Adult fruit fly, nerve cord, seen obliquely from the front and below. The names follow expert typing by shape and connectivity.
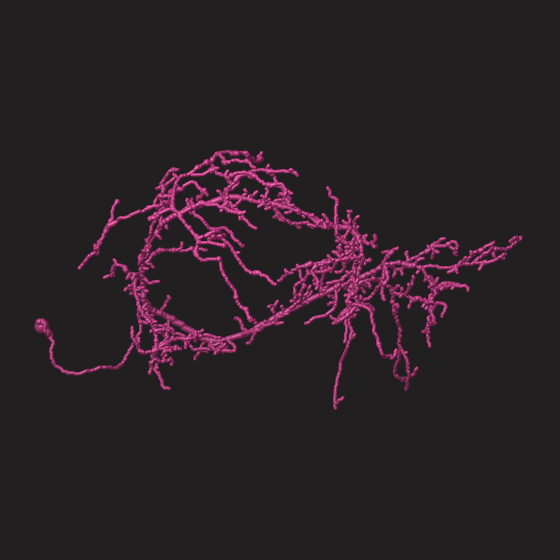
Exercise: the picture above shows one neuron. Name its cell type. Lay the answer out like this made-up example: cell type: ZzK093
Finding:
cell type: IN03A018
